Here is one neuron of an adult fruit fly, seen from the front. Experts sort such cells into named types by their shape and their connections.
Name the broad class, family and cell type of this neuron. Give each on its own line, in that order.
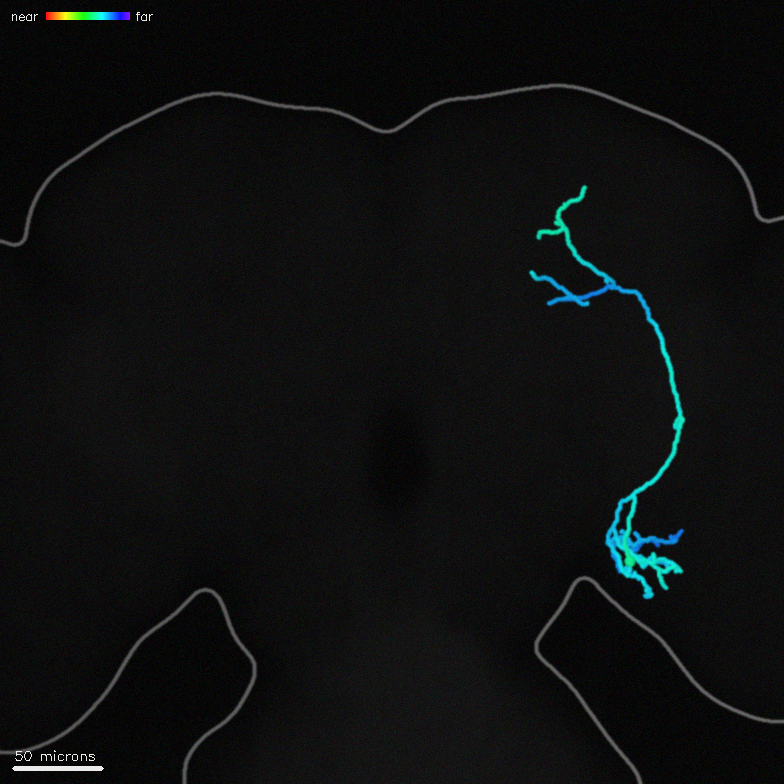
visual projection neuron
LoVP
LoVP3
